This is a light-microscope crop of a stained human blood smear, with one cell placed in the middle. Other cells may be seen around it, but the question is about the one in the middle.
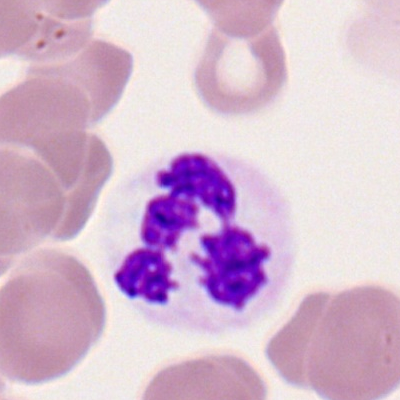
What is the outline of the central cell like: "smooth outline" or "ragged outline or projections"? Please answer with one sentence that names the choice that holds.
The outline of this cell is free of projections and smooth.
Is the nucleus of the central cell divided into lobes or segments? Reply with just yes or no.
Yes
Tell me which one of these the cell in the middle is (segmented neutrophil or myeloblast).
segmented neutrophil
